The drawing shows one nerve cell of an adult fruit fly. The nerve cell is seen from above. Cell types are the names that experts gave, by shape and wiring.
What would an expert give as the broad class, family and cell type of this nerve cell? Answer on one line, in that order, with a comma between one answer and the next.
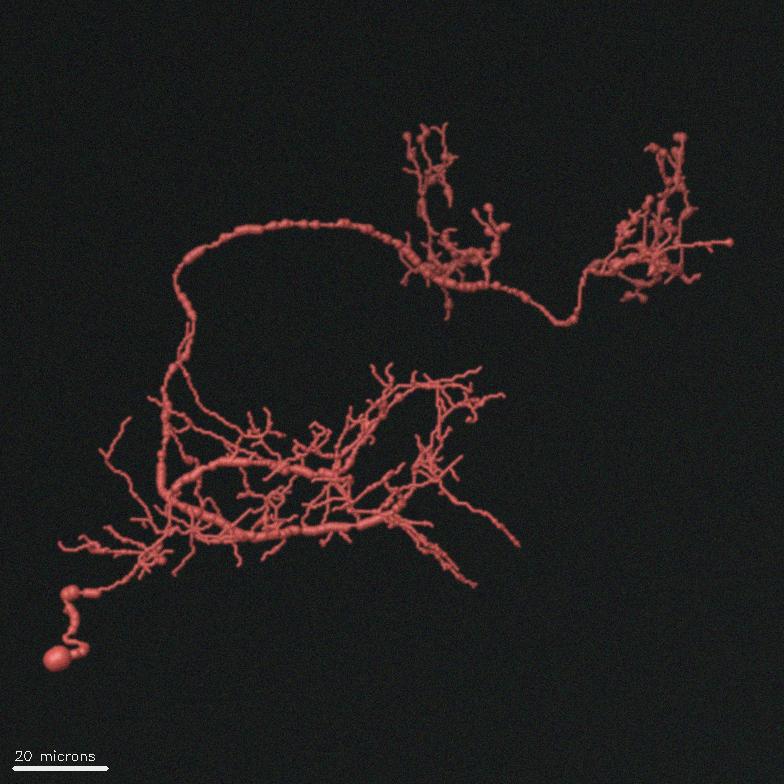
central-brain intrinsic neuron, hemilineage SMPpv2_ventral, VES065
